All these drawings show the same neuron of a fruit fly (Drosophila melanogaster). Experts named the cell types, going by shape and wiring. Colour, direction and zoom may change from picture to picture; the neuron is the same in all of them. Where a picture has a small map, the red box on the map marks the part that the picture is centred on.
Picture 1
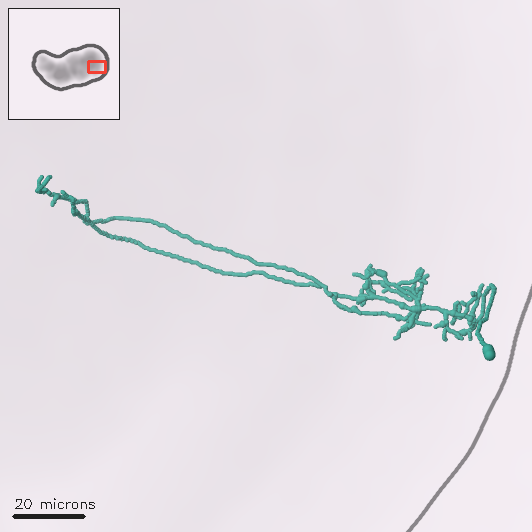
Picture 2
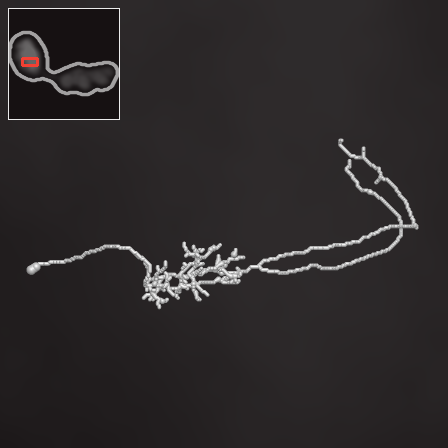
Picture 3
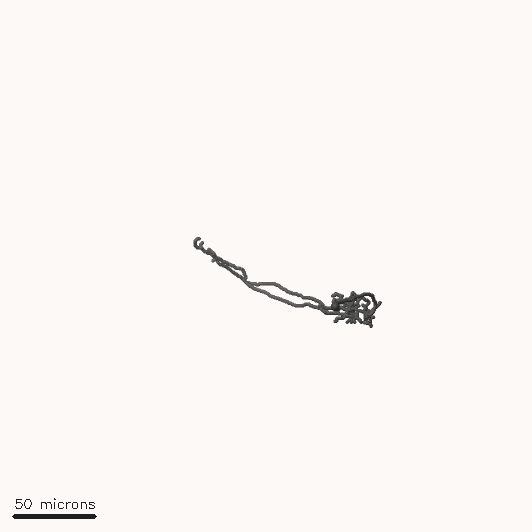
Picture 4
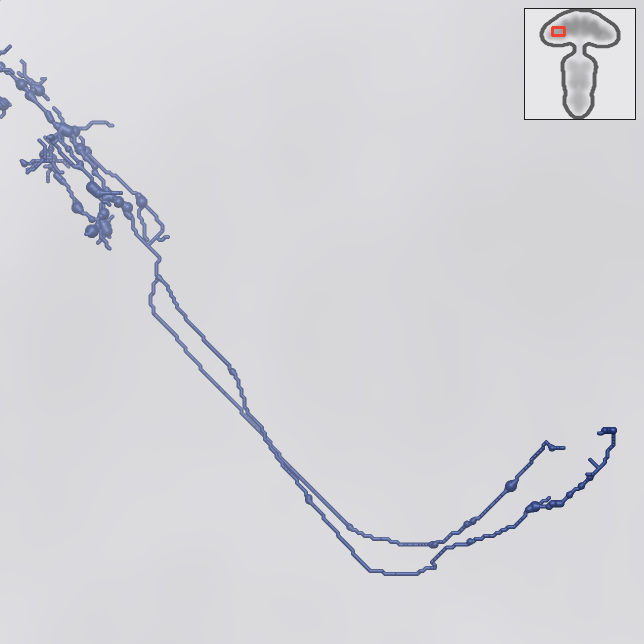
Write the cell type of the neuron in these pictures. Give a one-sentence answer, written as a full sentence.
This neuron is given the cell type Tm5c.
